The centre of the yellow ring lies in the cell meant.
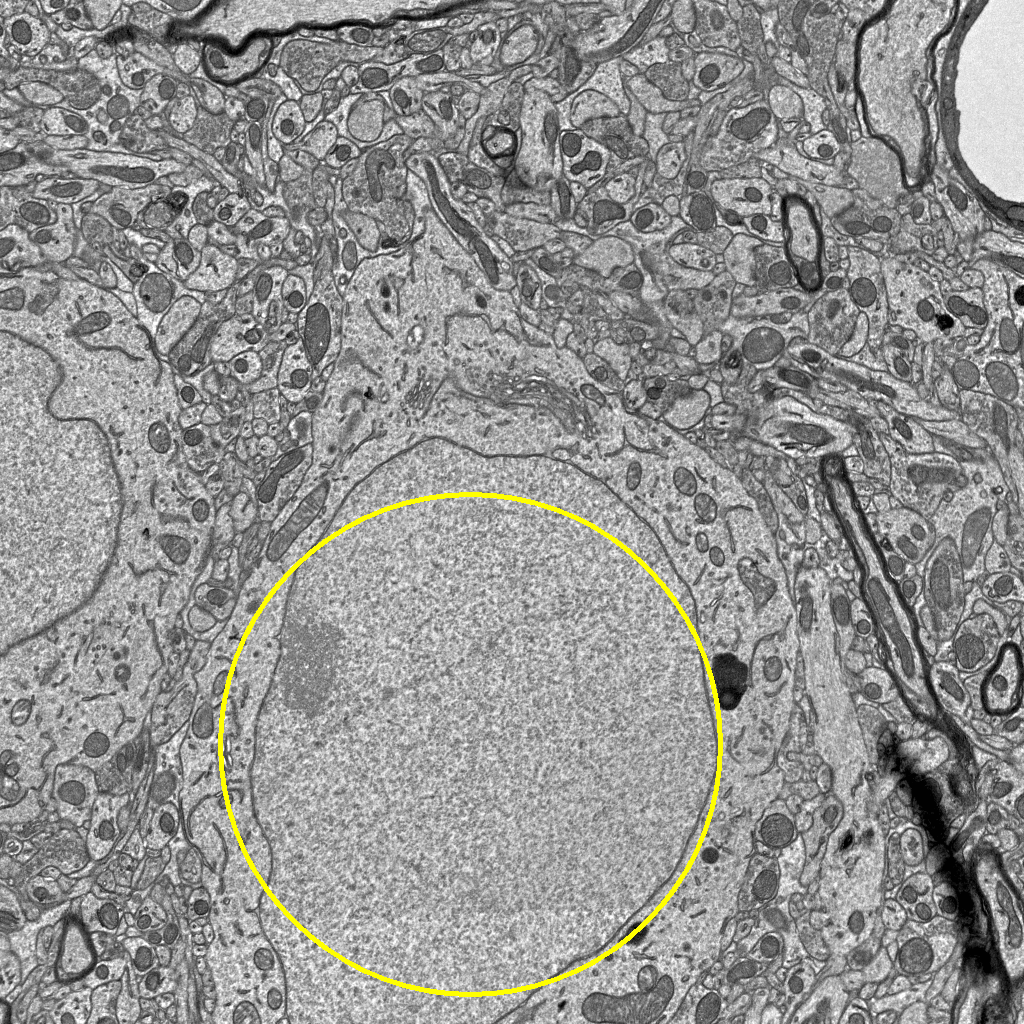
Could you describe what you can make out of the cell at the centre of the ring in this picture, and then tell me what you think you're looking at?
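Nuclear envelope smooth, no deep folds. Chromatin pale, evenly dispersed; no dark clumps along the envelope. Dark dense body just outside the right edge of the nucleus. Second large pale nucleus at the left edge of the picture. Cell: excitatory neuron.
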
